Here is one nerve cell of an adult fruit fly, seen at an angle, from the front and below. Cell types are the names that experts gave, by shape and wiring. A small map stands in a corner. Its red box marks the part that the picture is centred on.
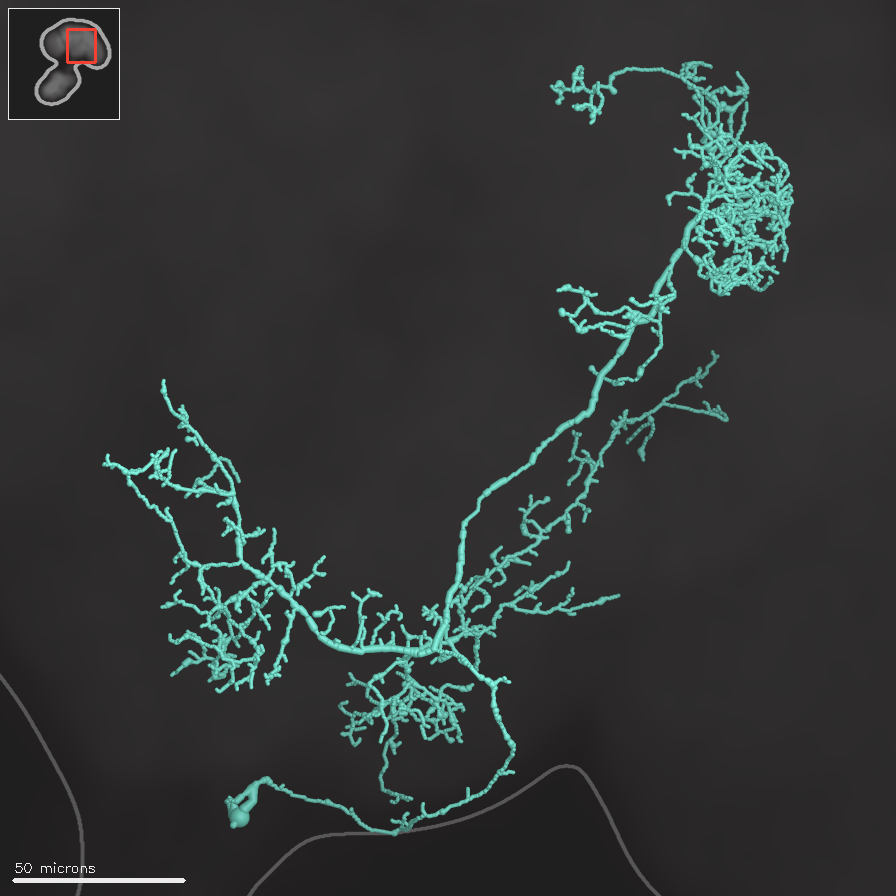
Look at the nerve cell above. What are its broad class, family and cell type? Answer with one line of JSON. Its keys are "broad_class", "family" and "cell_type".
{"broad_class": "central-brain intrinsic neuron", "family": "ALIN", "cell_type": "ALIN7"}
